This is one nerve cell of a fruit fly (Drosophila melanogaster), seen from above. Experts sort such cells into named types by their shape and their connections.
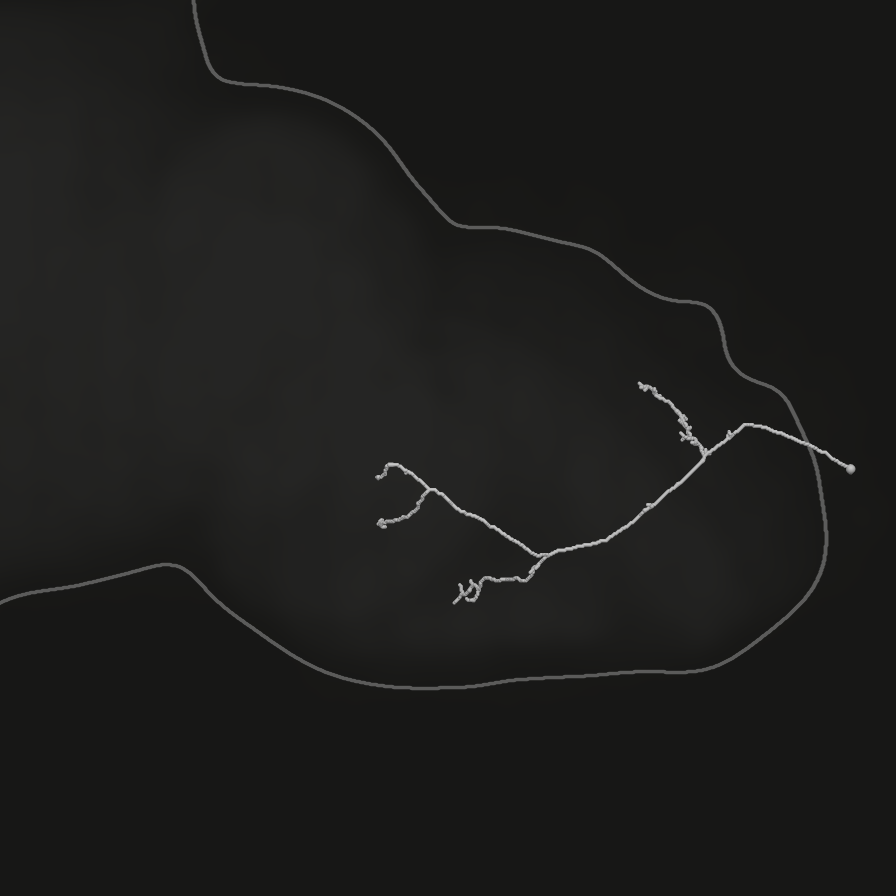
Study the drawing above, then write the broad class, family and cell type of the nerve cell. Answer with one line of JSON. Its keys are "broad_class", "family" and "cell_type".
{"broad_class": "optic-lobe intrinsic neuron", "family": "TmY", "cell_type": "TmY9b"}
